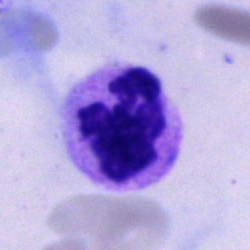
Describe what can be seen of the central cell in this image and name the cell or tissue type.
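The chromatin is dark purple and coarsely clumped, and no nucleoli can be seen in the nucleus. The nucleus occupies most of the cell, leaving a modest rim of cytoplasm, which contains no vacuoles. This cell is a segmented neutrophil.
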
